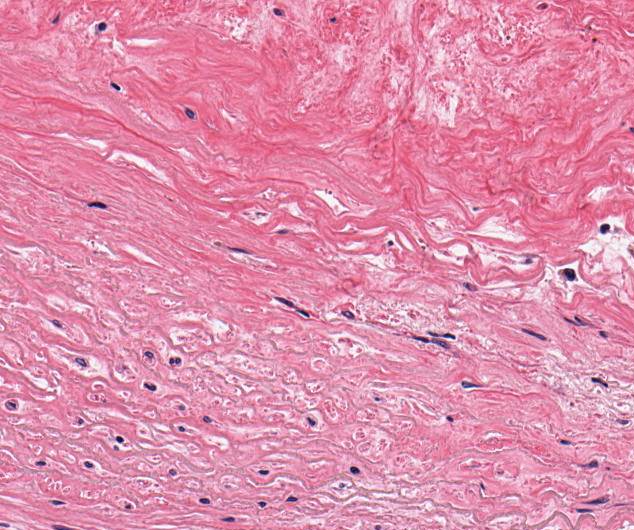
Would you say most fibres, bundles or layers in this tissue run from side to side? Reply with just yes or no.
Yes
